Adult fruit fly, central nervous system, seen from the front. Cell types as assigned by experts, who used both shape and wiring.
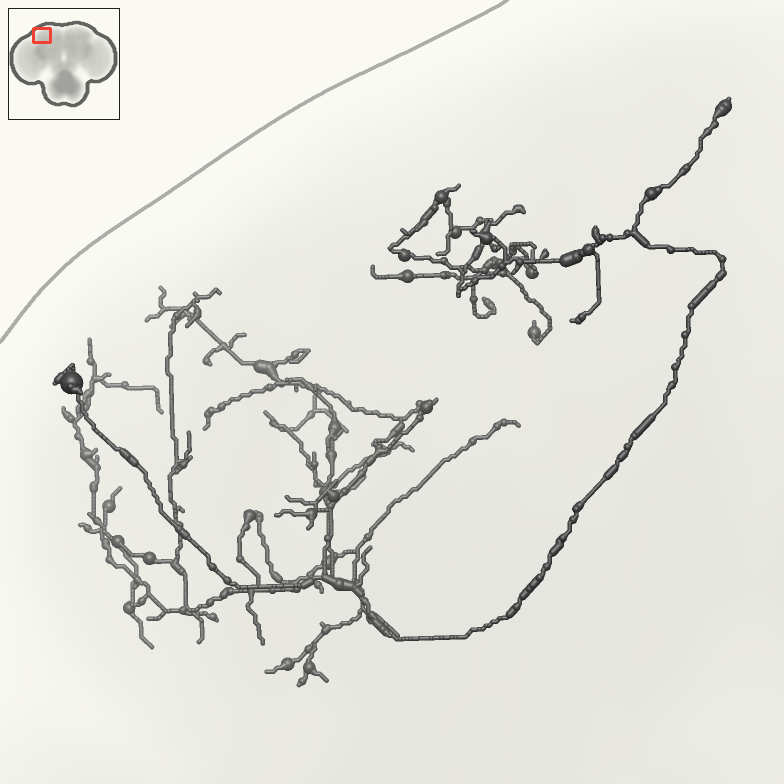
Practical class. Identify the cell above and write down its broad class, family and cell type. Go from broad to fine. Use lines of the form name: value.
broad class: central-brain intrinsic neuron
family: hemilineage SLPal2
cell type: LHAD1a4_b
